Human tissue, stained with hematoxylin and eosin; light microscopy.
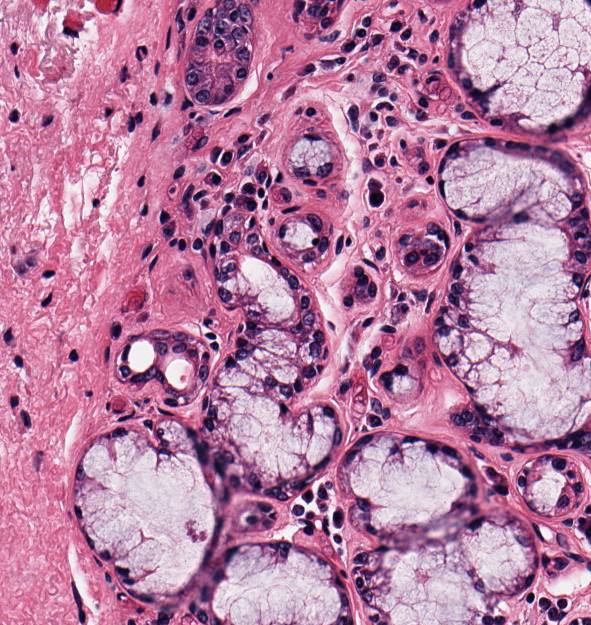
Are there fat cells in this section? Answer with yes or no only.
No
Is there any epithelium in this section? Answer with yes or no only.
Yes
